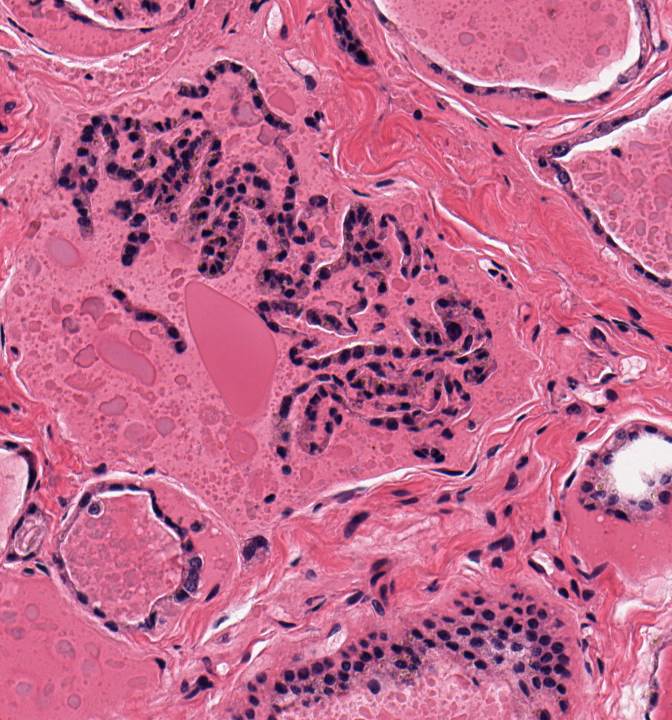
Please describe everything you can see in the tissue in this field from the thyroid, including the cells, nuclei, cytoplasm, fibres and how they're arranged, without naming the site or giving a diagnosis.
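Field: rounded spaces filled with pink material, separated by bands of pink collagen. Centre: branching cords of cells with dark nuclei, lying within the pink material of one large space. Cord cells: small, dark, round to oval nuclei; scant cytoplasm. Just left of the cords: smooth, homogeneous, pink, teardrop-shaped body.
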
